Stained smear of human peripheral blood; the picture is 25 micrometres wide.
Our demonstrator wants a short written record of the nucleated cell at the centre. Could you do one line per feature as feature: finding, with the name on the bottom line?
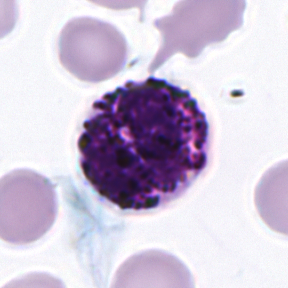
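Granule density: cell crowded with coarse granules
Granule colour: dark purple to nearly black
Nucleus: outline hidden by overlying granules
Granule size: varies from one granule to another
Name: basophil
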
